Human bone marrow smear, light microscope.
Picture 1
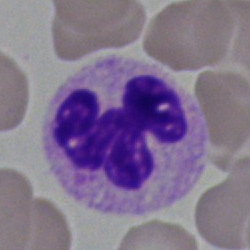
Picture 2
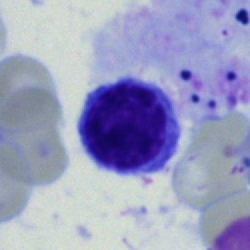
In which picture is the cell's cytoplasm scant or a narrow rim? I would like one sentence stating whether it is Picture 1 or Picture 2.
It is in picture 2 that the cytoplasm of the cell is scant.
